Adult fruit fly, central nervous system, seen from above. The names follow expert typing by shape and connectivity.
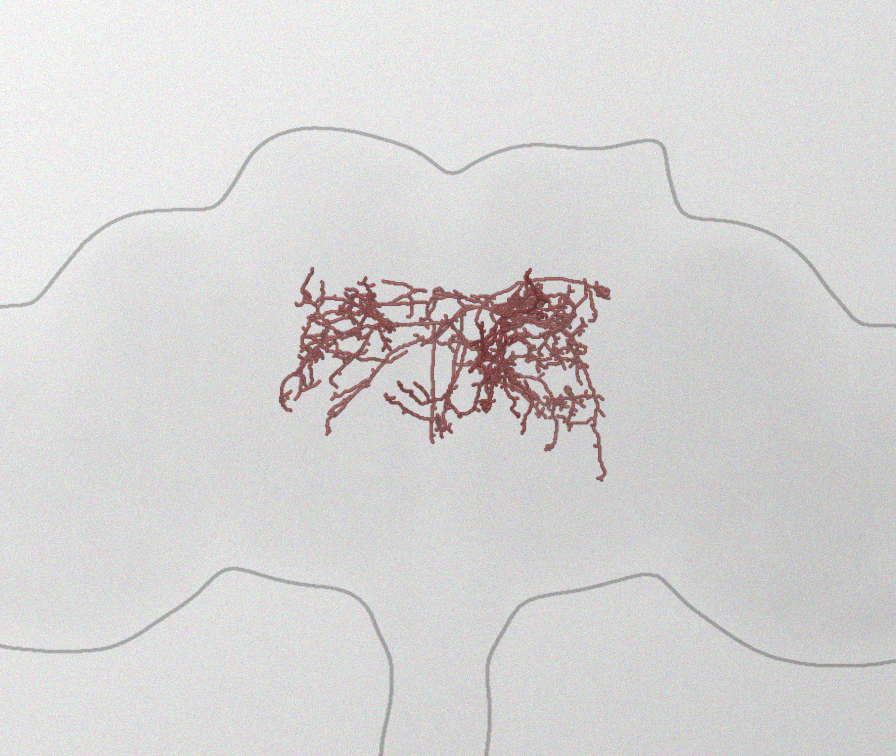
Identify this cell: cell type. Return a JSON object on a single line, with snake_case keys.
{"cell_type": "GNG134"}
